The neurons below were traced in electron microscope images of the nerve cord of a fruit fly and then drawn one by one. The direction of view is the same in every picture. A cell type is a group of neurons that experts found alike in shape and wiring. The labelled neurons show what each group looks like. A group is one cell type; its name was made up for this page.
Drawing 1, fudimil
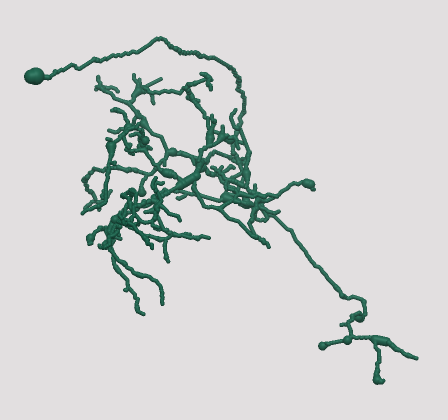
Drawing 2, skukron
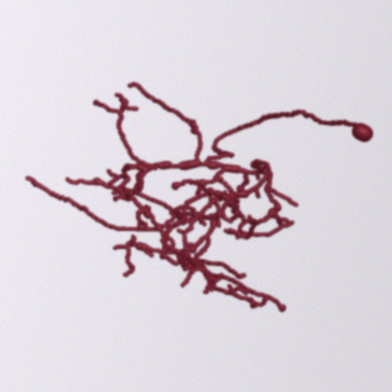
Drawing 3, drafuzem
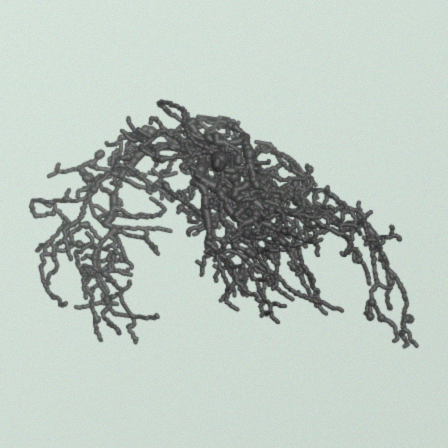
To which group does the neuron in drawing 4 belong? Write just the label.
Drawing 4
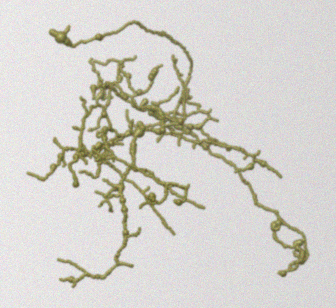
fudimil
